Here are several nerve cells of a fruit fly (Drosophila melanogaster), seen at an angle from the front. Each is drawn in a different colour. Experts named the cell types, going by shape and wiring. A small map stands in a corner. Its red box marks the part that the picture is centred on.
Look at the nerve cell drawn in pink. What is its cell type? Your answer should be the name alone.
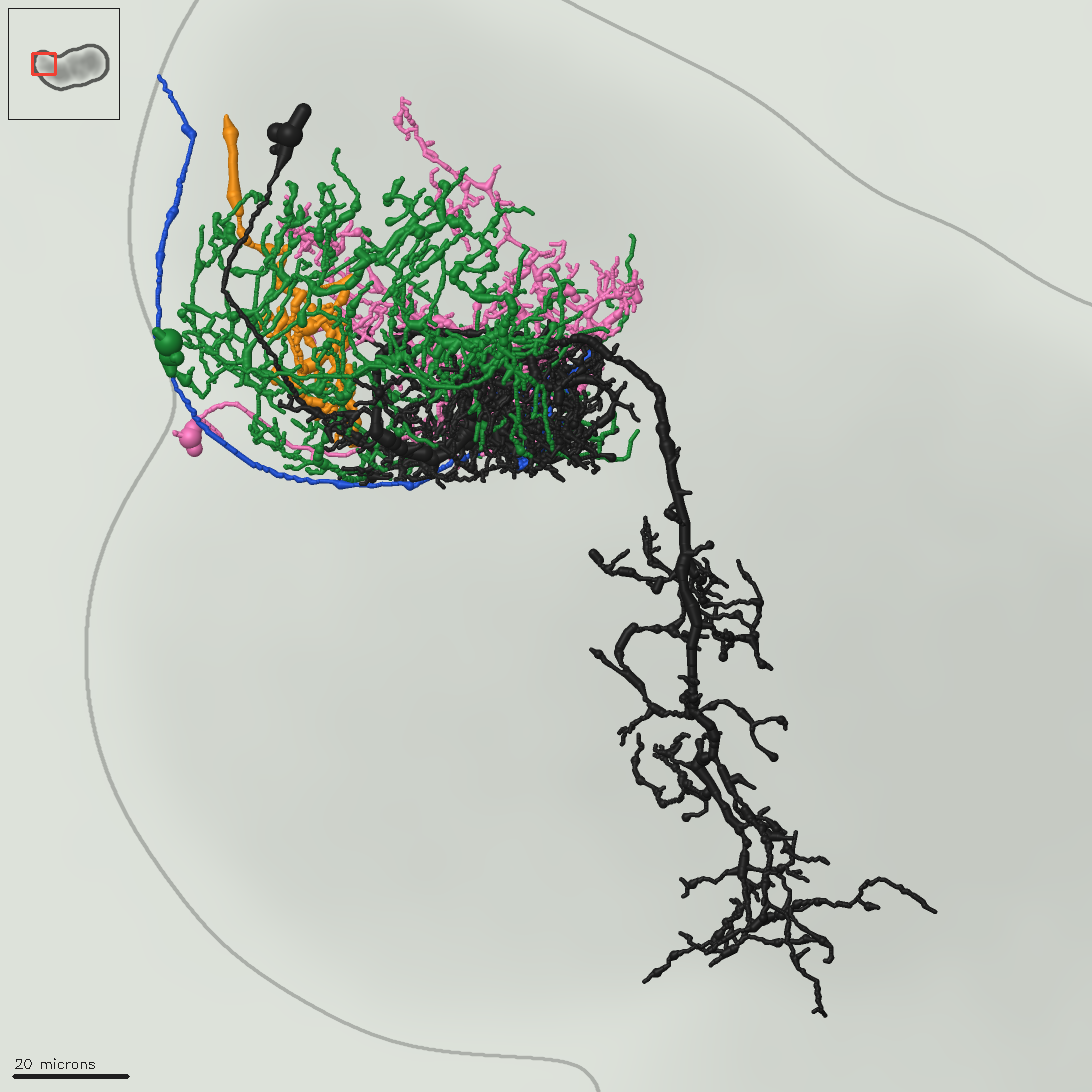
INXXX316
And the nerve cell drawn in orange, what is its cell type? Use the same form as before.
SNxx07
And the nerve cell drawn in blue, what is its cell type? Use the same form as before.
SNxx04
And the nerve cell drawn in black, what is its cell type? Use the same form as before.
INXXX100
